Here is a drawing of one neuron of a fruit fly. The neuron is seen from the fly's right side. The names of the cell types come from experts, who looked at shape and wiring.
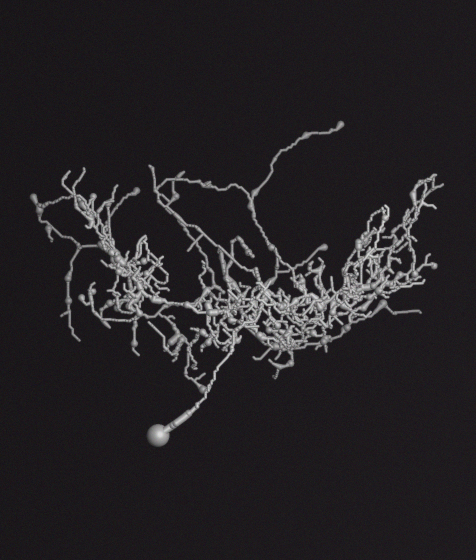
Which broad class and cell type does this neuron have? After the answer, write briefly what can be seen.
This is a nerve-cord intrinsic neuron. Its cell type is INXXX381. As drawn here it is wider than it is tall.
